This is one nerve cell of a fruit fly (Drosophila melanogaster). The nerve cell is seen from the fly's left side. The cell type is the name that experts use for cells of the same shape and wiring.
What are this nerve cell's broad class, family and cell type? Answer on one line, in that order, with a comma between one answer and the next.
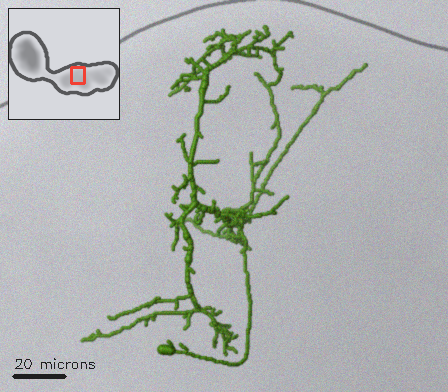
nerve-cord intrinsic neuron, hemilineage 08B, IN08B051_e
